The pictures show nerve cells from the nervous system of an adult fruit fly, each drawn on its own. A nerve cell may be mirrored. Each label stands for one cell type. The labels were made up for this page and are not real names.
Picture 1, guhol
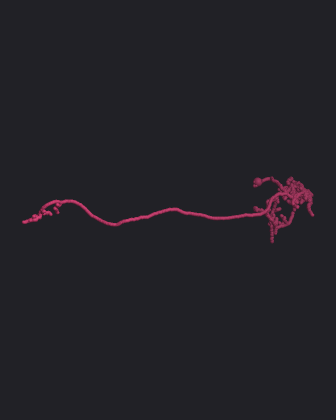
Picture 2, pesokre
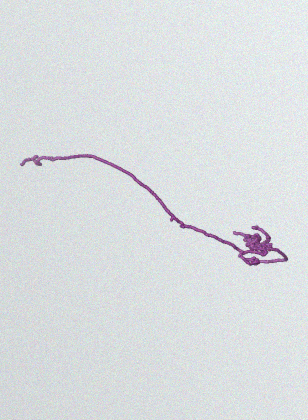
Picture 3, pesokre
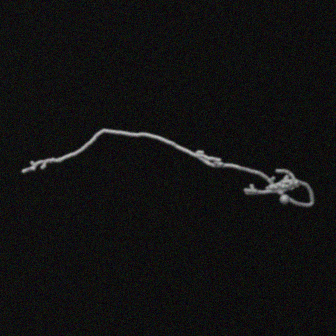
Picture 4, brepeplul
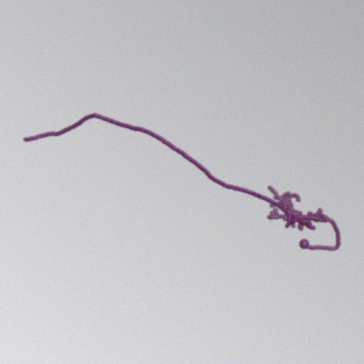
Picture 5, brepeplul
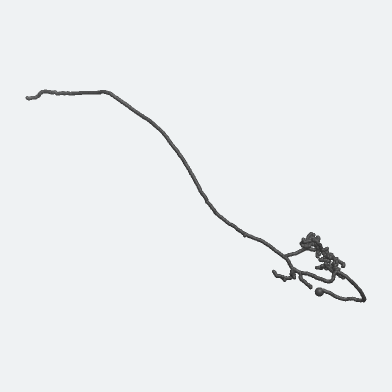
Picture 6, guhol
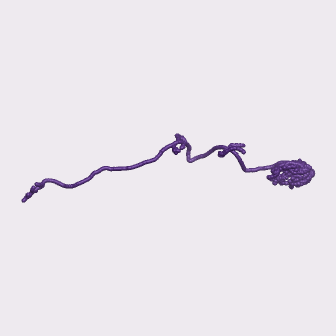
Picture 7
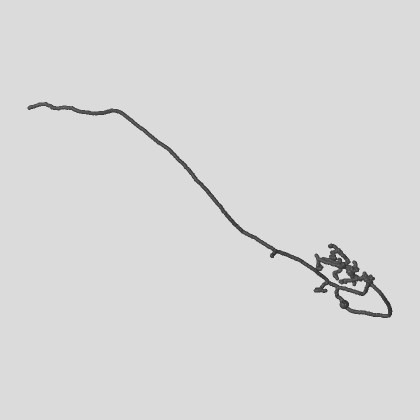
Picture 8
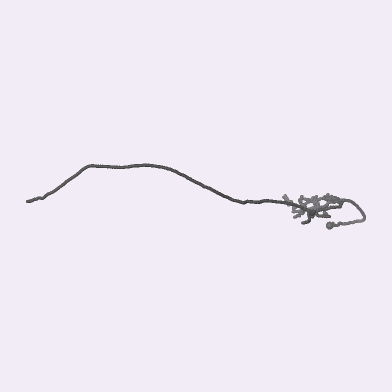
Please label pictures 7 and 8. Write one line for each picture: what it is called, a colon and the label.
7: brepeplul
8: brepeplul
